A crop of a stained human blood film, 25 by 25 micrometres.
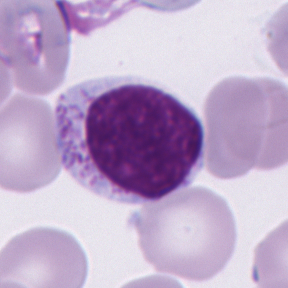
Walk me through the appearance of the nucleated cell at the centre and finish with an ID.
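The nucleus here is oval, with neither lobes nor any indentation. Its chromatin is dark purple and coarsely clumped. I can't see a nucleolus anywhere in it. Nor are there any vacuoles in the cytoplasm. This is a large granular lymphocyte.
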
